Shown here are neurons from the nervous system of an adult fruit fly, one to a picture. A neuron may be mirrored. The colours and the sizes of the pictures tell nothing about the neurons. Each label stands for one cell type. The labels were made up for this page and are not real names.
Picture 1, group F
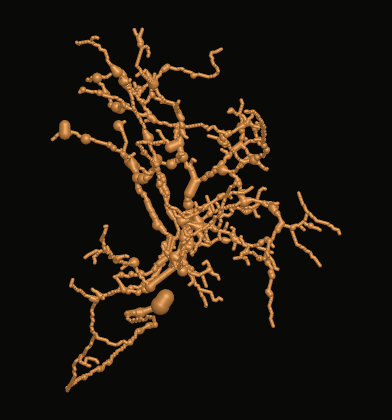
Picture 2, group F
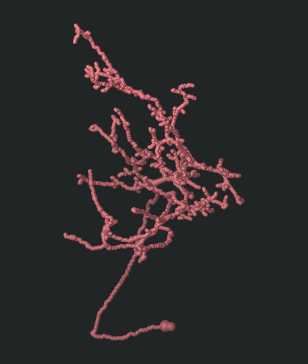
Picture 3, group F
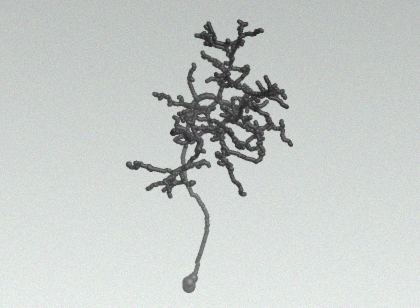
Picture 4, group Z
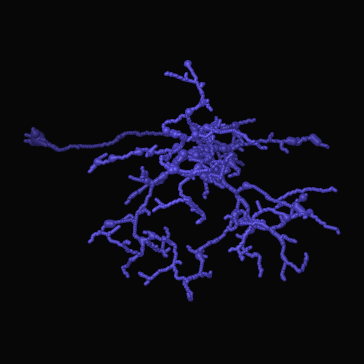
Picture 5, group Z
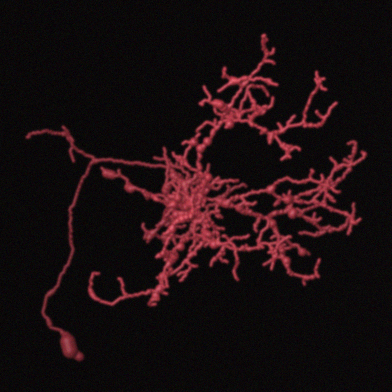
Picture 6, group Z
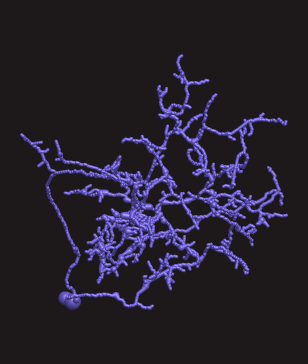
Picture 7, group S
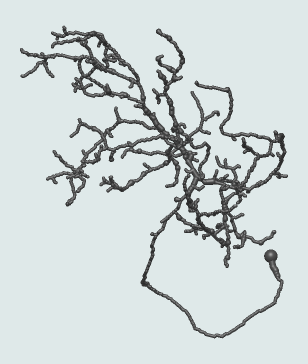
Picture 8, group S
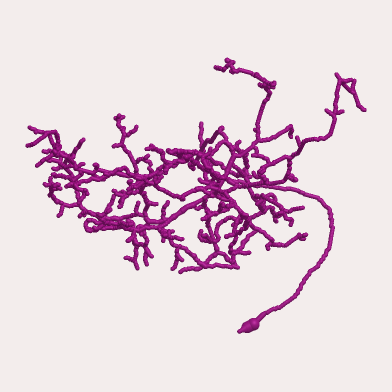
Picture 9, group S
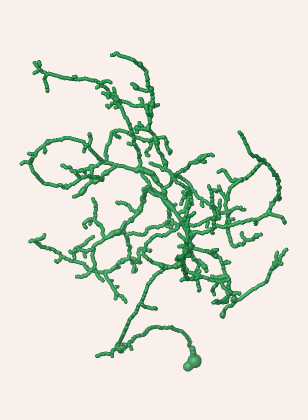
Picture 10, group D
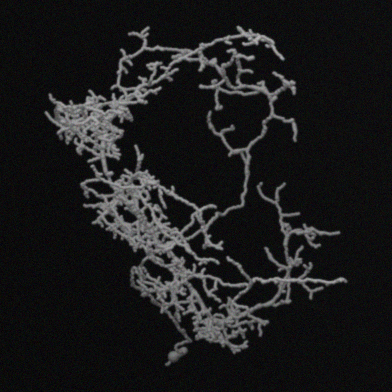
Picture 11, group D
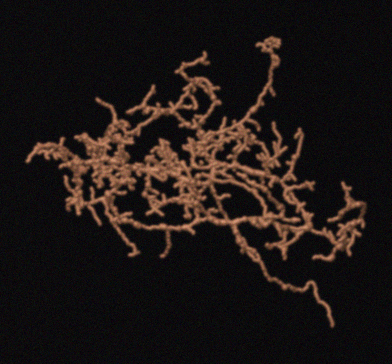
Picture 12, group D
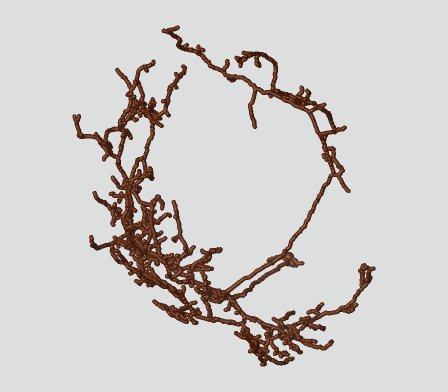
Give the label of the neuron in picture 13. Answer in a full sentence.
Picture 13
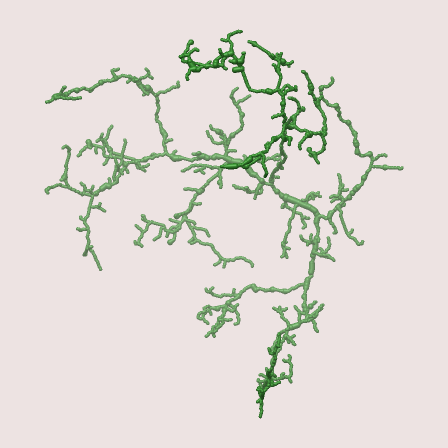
It belongs to group D.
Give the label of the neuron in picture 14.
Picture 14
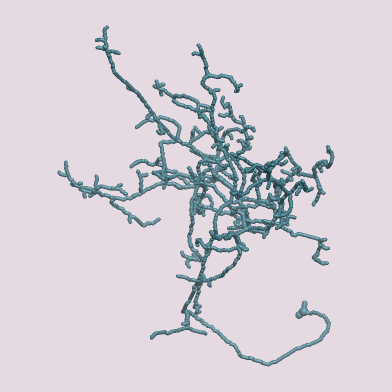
It belongs to group S.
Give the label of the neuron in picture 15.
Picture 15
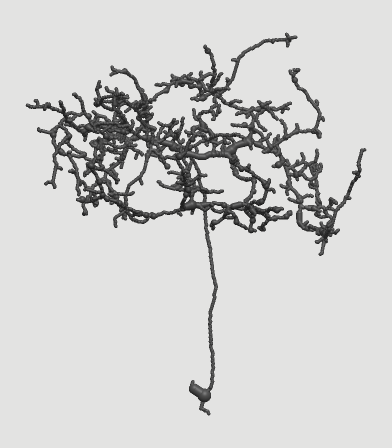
It belongs to group D.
